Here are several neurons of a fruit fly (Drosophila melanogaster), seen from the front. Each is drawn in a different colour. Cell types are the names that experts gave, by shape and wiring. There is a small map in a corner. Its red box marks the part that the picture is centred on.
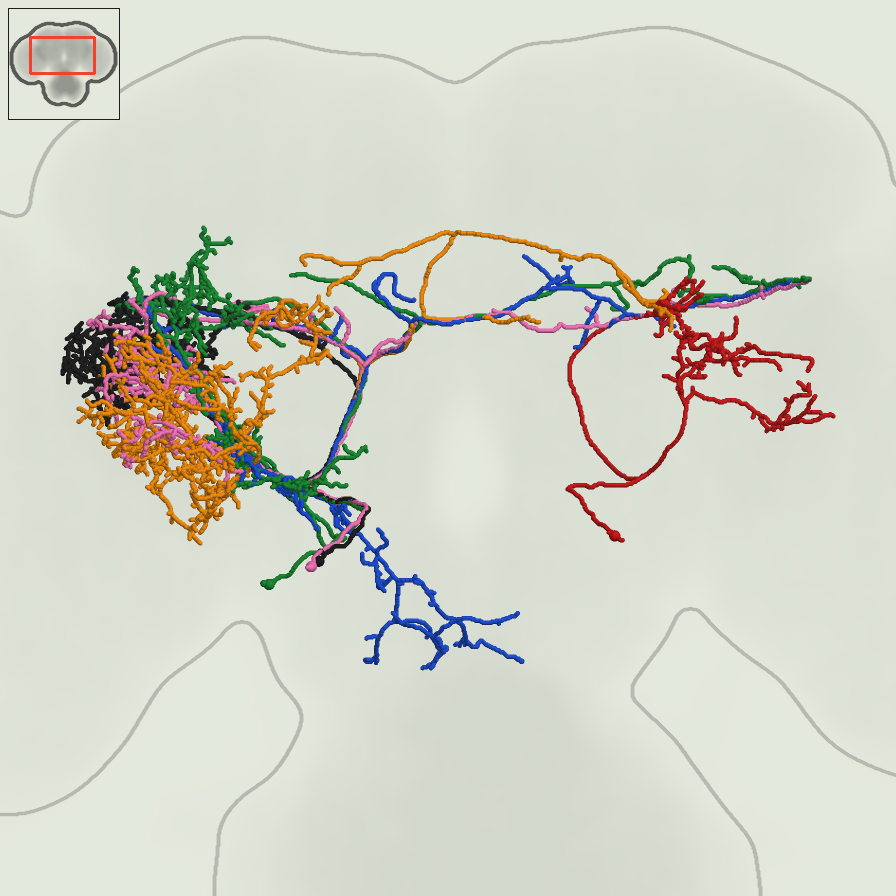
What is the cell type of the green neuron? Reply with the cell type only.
SAD045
